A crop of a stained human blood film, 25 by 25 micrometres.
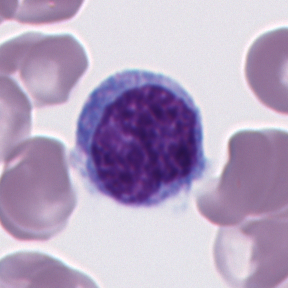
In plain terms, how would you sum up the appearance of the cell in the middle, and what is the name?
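The outline is roughly round, with a slightly frayed edge at the lower left. The cell comes to about 12 micrometres across, and the nucleus, round in outline, to about 10, filling some 70% of the cell's area. That nucleus sits off-centre toward the lower right, leaving the widest band of cytoplasm at the upper left; I see no vacuoles in the cytoplasm. Its chromatin looks dark purple and coarsely clumped. So this is a monocyte.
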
